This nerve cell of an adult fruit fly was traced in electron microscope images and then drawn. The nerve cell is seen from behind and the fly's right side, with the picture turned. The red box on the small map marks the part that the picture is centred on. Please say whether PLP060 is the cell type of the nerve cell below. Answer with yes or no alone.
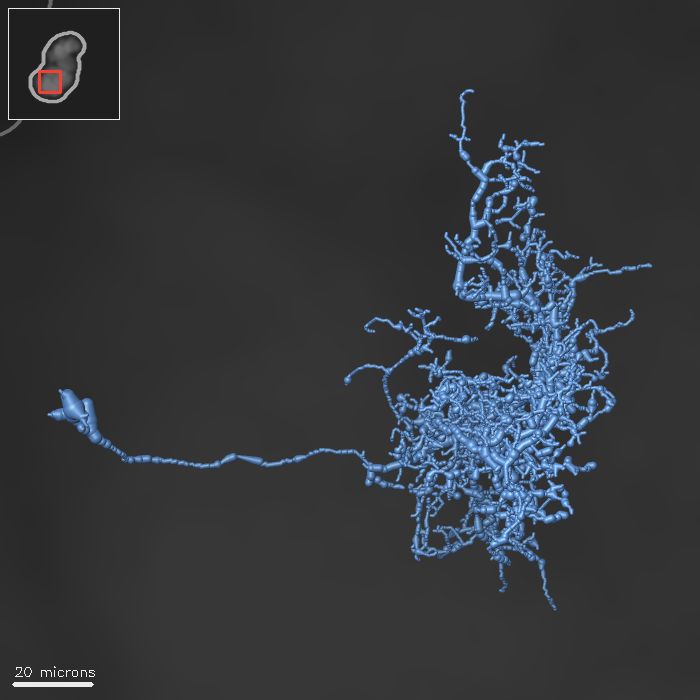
yes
